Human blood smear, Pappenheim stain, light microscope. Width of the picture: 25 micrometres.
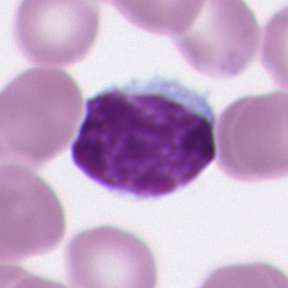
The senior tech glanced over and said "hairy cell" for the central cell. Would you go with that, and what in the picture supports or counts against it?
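Cell about 13 by 10 micrometres; nucleus oval, about 12 by 9 micrometres. Nucleus filling about 80% of the cell's area: goes with typical lymphocyte, against hairy cell.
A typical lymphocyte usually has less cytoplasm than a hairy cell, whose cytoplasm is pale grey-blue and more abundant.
Cytoplasm pale blue, no granules. Nucleus without lobes or deep notches; no nucleolus seen. No vacuoles. Hairy cell does not fit; the cell is a typical lymphocyte.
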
